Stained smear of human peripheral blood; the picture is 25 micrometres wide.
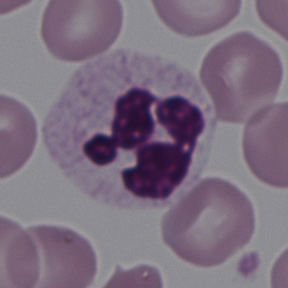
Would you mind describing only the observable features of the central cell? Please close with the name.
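Dark purple chromatin lies densely clumped in the nucleus, where no nucleoli are visible. Fine, faint lilac granules are spread throughout the cytoplasm, and no vacuoles appear. This is a segmented neutrophil.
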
